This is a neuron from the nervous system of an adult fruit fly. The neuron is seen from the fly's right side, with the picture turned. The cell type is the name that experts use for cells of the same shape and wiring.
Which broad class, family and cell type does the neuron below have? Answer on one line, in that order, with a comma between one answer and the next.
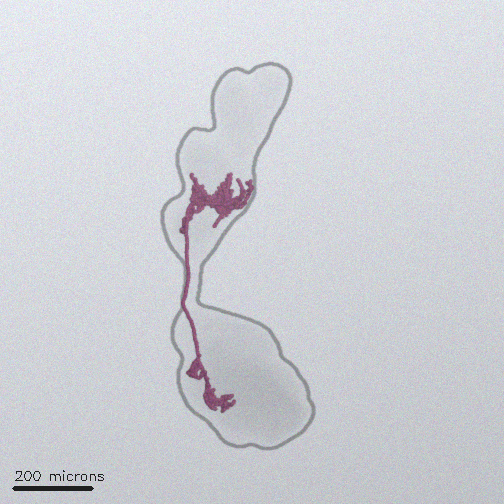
ascending neuron, hemilineage 17B, AN17B005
